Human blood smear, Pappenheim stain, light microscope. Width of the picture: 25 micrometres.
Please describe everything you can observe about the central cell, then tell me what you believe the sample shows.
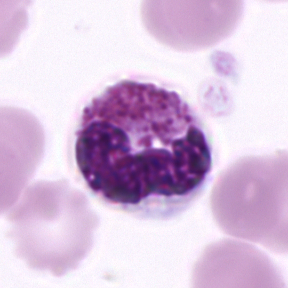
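A round cell with a smooth outline. Along its lower half lies the nucleus, a curved, lobed band in which no nucleoli are visible. Coarse purple-red granules crowd the upper part of the cytoplasm. This is an eosinophil.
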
